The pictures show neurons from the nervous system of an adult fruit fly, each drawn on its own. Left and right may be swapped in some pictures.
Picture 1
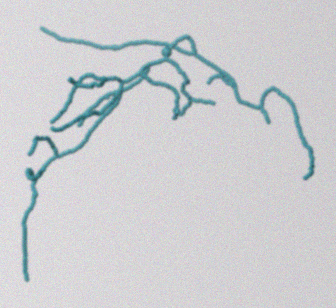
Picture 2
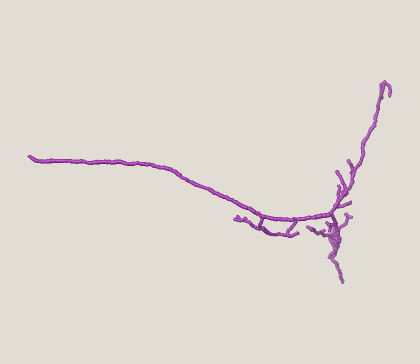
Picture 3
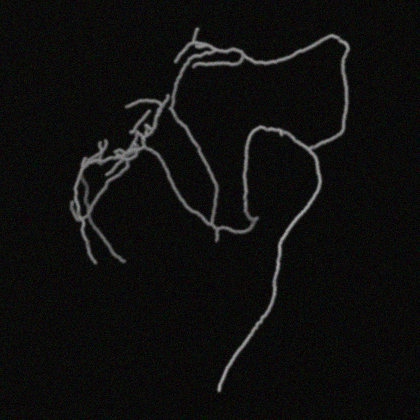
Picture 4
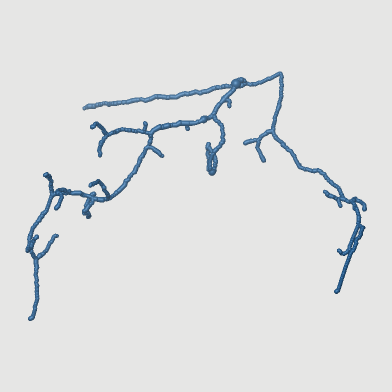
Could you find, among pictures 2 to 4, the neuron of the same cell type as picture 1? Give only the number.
4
